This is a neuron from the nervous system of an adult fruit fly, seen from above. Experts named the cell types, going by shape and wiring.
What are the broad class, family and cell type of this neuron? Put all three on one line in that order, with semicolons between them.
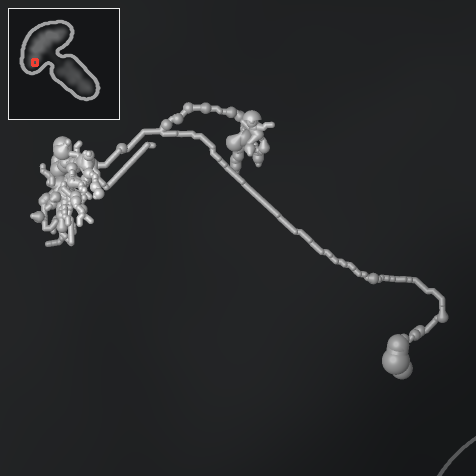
optic-lobe intrinsic neuron; T; T4a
